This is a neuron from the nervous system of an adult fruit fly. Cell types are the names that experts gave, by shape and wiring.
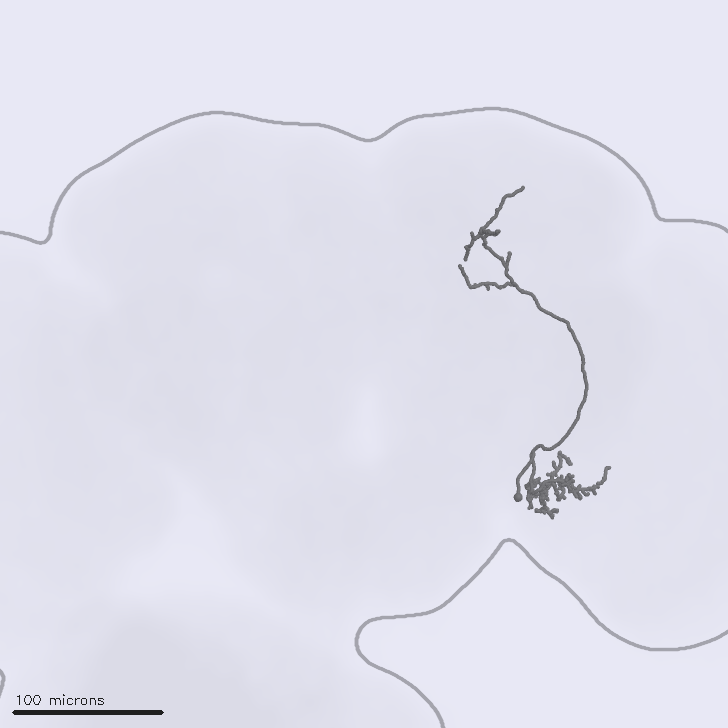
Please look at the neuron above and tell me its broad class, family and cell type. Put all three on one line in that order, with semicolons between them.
visual projection neuron; LoVP; LoVP3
